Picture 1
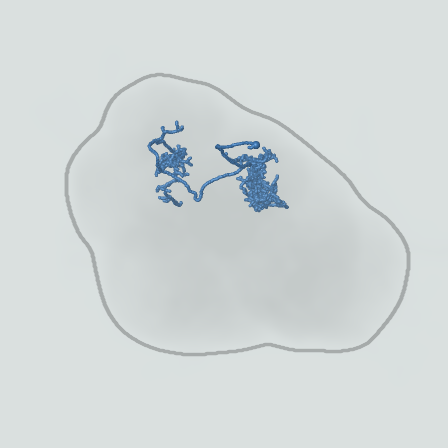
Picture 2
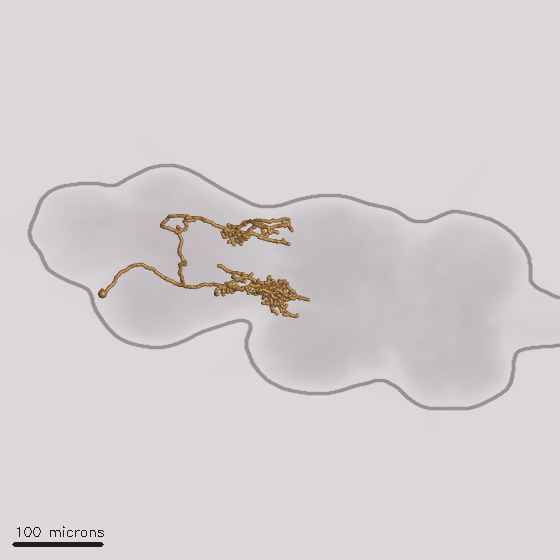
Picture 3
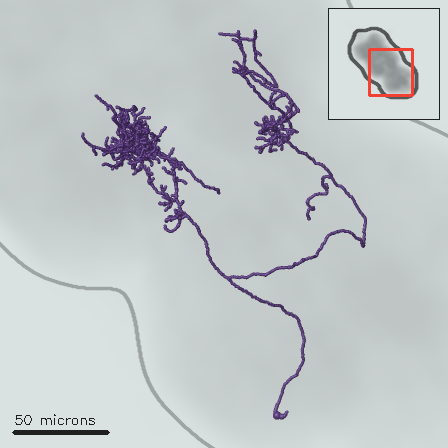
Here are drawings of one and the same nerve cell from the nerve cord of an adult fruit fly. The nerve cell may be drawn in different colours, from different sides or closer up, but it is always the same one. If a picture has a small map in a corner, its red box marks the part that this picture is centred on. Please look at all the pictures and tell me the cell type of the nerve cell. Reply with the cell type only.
IN19B111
